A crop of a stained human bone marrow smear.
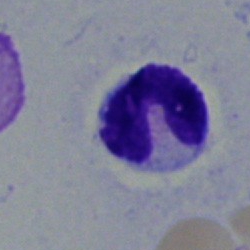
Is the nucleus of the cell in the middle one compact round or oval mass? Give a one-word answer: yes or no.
No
